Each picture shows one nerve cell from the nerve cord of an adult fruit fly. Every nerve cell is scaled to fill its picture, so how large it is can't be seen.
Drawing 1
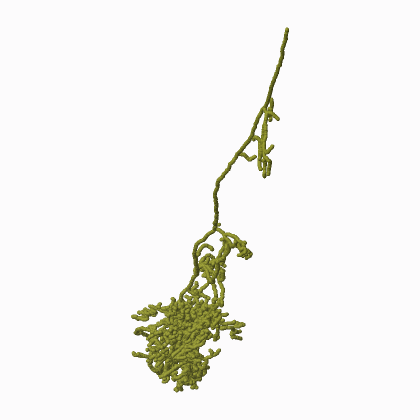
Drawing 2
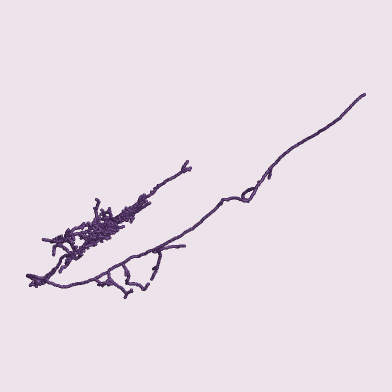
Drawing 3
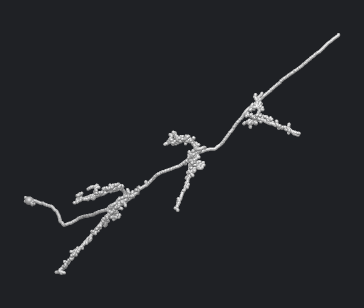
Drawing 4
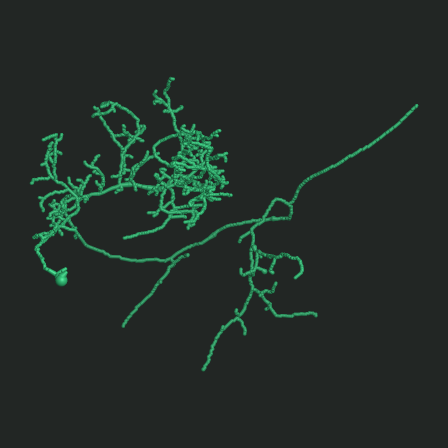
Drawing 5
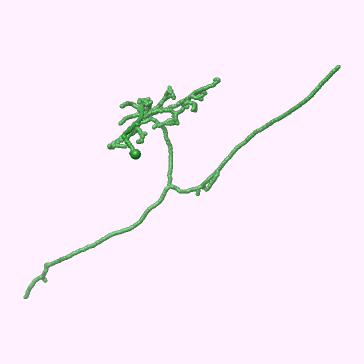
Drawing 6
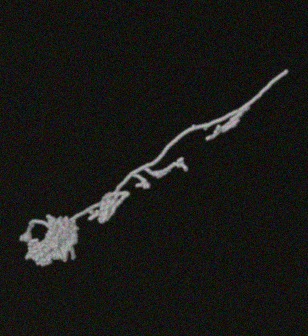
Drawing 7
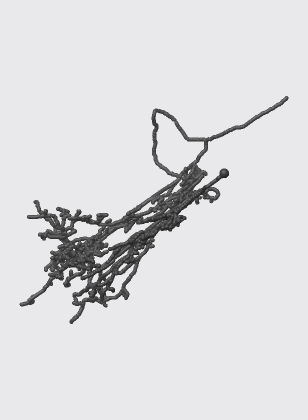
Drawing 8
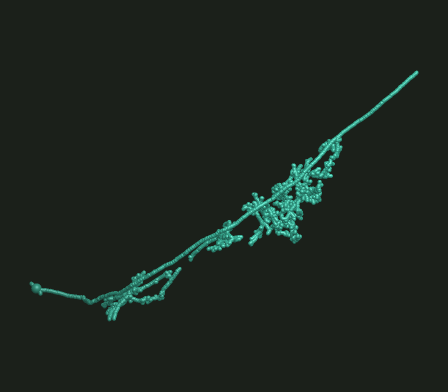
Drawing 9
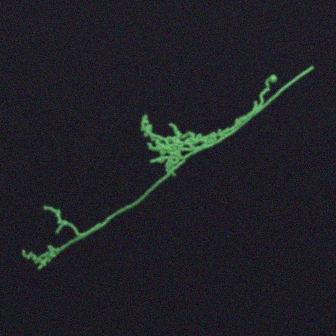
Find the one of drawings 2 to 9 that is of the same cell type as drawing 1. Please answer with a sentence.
The nerve cell in drawing 6 is of the same cell type.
